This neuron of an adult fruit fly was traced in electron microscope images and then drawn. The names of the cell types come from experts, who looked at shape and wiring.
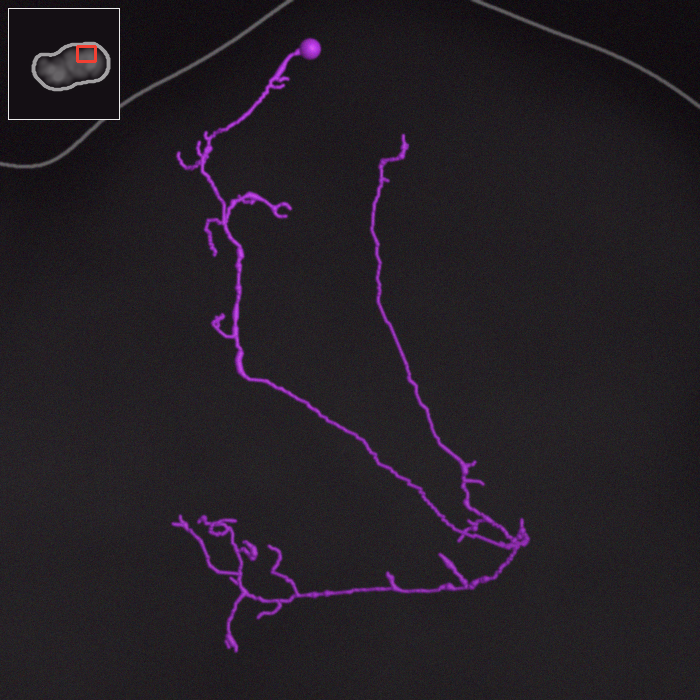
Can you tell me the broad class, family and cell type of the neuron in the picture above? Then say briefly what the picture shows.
This is a central-brain intrinsic neuron. The name of its family is class Kenyon Cell. Its cell type is KCa'b'-ap1. The cell body is at the top of the picture. The picture shows dozens of branch ends.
